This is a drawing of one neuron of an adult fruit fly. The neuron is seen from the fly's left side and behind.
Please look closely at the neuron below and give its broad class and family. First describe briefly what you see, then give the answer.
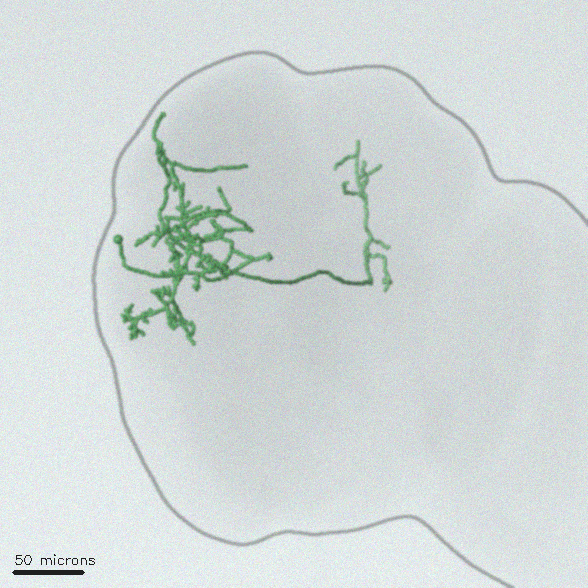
Its cell body lies on the left of the picture. By the scale bar it is about 200 microns wide in this view. This is a central-brain intrinsic neuron. The family is hemilineage VLPl&d1_lateral.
